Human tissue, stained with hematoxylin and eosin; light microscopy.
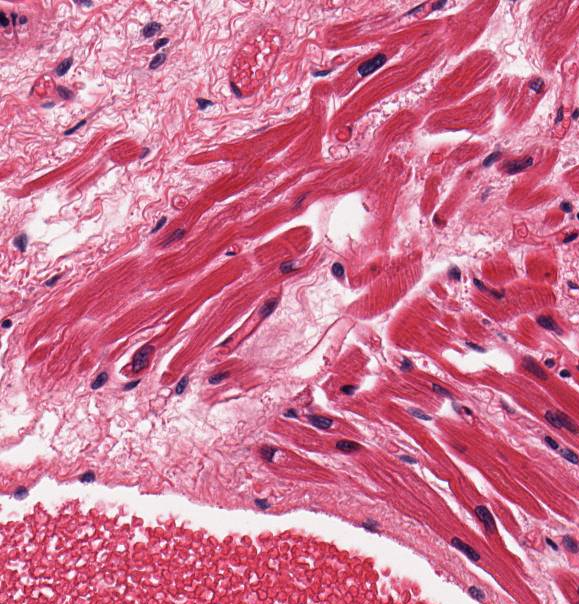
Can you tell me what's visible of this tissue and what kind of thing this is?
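Hmm, in the centre the muscle fibres run diagonally from lower left toward upper right. They branch and join neighbouring fibres, and their oval nuclei sit centrally. A small vessel with red blood cells lies near the top centre. This is atrial appendage of the heart.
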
